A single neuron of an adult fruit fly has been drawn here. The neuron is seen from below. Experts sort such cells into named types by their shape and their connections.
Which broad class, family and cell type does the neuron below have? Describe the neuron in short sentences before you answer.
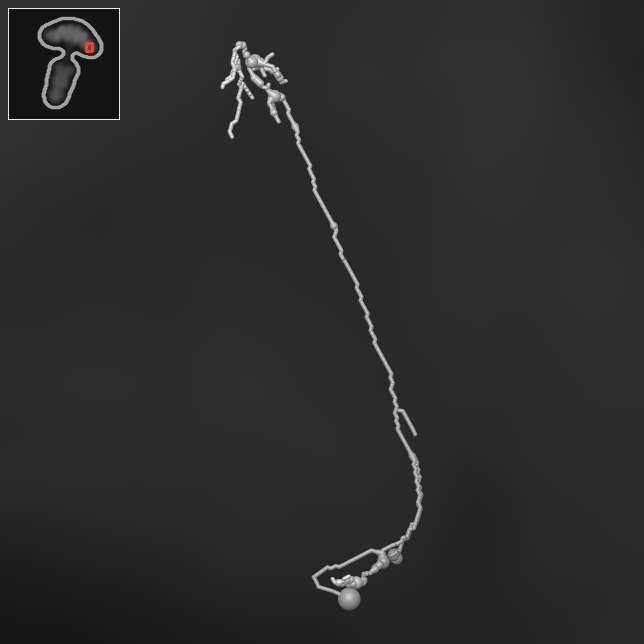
It is in the brain and does not reach the nerve cord. The cell body is at the bottom of the picture. It is an optic-lobe intrinsic neuron. The family is T. It is of cell type T5c.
